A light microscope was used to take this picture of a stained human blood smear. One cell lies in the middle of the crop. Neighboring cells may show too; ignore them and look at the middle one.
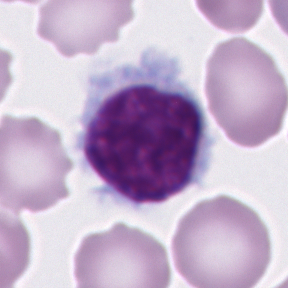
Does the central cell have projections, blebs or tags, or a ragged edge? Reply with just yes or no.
Yes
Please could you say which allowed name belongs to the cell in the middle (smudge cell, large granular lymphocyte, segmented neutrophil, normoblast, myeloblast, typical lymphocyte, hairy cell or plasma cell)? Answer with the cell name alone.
hairy cell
